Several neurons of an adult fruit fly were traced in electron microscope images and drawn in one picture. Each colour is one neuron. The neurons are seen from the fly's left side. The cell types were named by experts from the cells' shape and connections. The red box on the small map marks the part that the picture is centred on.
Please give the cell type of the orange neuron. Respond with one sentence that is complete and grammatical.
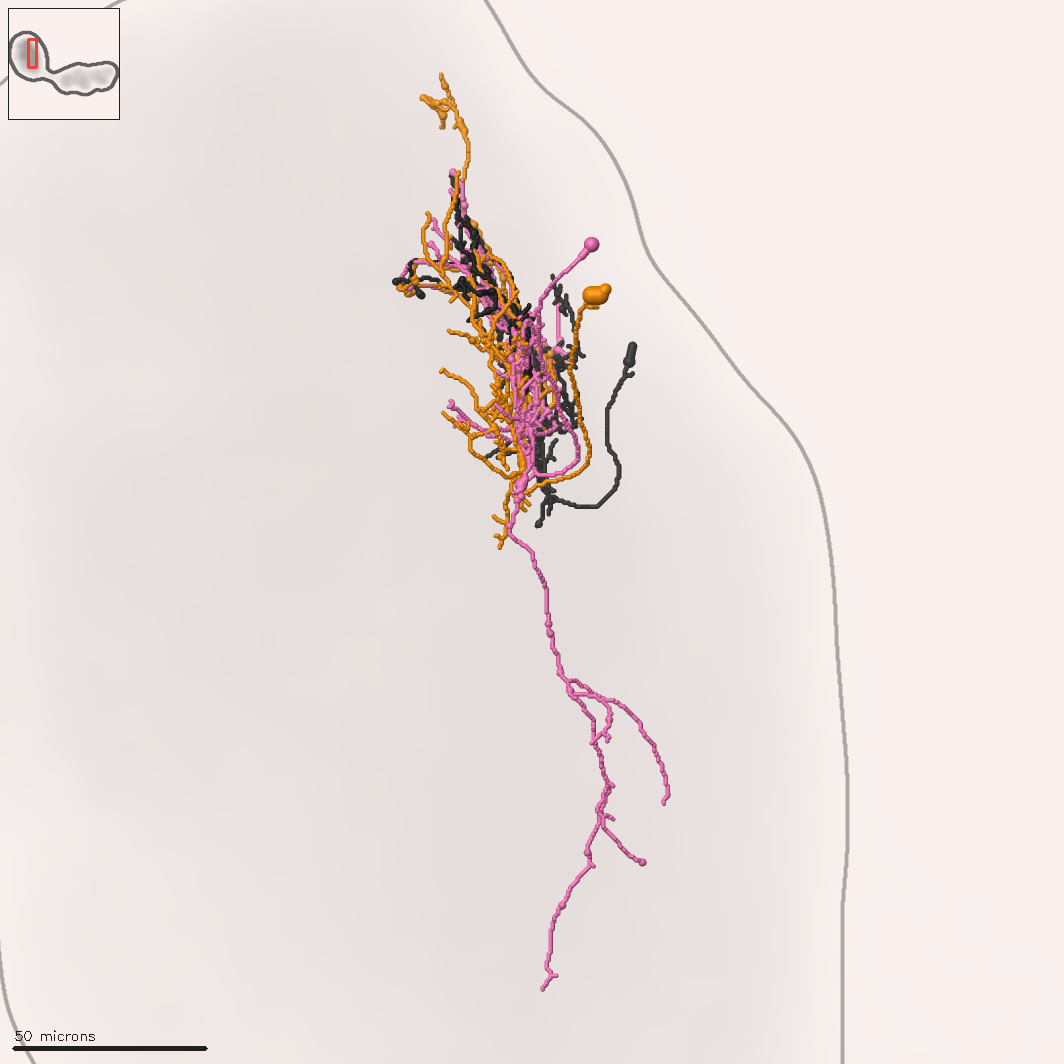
The cell type designation of this neuron is PLP156.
